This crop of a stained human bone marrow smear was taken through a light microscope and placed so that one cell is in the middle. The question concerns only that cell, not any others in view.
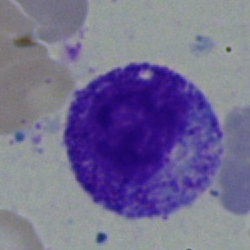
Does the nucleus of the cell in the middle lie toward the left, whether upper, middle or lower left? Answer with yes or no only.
Yes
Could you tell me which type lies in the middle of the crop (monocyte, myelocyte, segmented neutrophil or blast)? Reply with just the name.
myelocyte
